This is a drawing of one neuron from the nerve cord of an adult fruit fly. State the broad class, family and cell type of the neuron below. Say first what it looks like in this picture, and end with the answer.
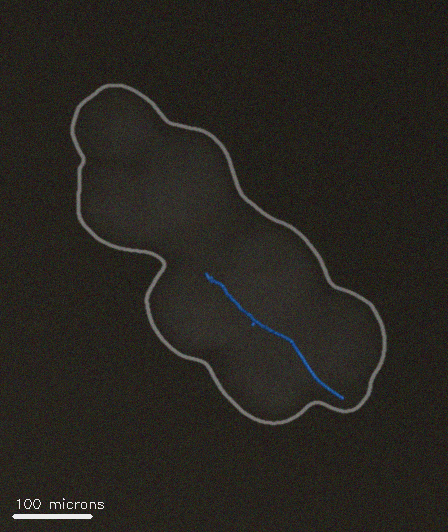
The drawing shows no cell body. From left to right in the picture it spans about 180 microns. This is a descending neuron. Its family is hemilineage LB7. Its cell type is DNge111.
